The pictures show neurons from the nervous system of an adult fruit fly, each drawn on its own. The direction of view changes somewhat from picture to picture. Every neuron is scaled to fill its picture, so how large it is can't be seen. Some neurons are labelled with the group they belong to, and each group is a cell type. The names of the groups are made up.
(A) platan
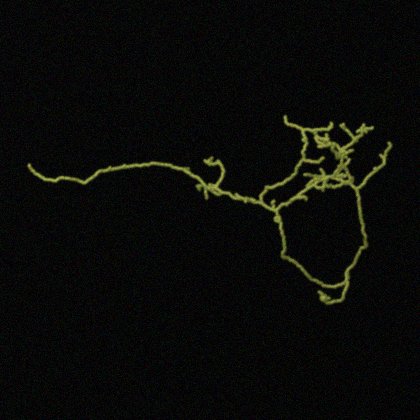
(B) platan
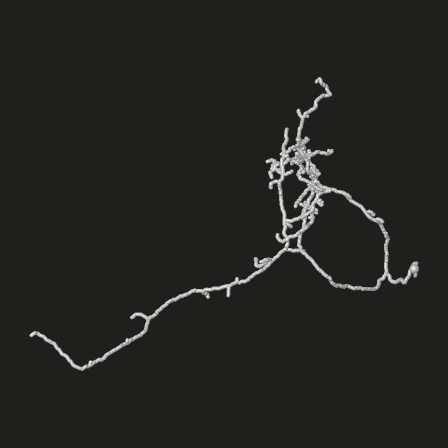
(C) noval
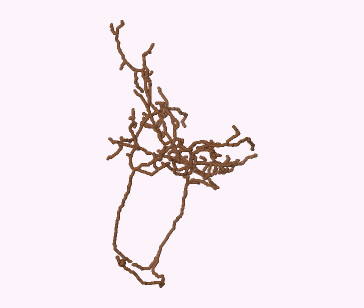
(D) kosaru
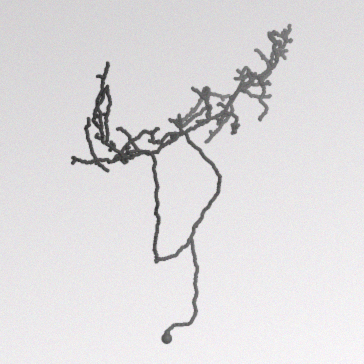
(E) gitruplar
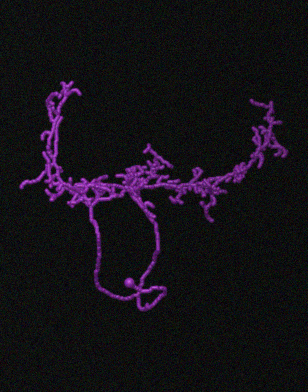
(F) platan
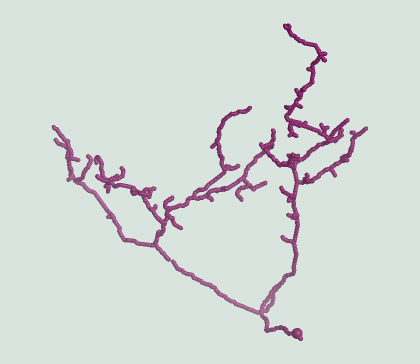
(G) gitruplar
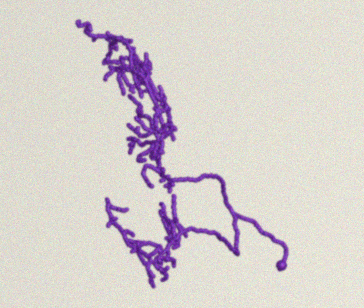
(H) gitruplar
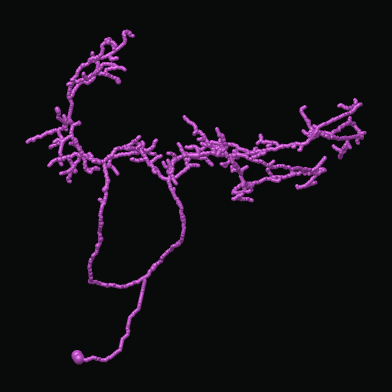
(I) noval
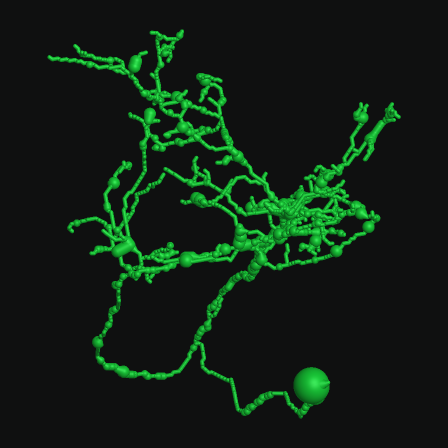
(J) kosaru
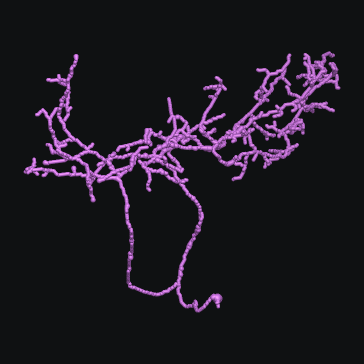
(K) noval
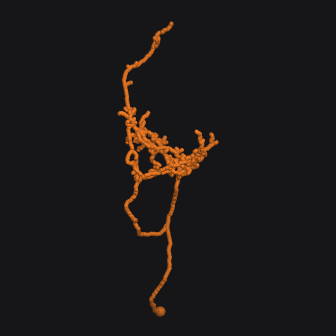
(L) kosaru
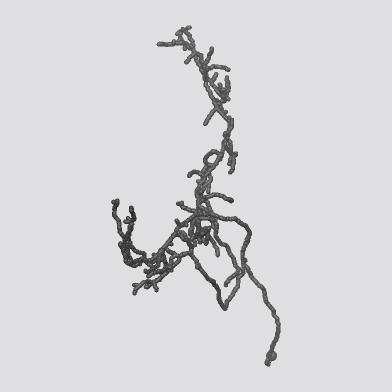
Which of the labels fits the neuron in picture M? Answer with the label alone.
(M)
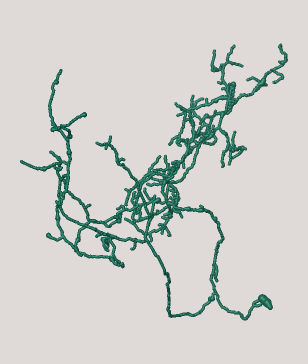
kosaru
